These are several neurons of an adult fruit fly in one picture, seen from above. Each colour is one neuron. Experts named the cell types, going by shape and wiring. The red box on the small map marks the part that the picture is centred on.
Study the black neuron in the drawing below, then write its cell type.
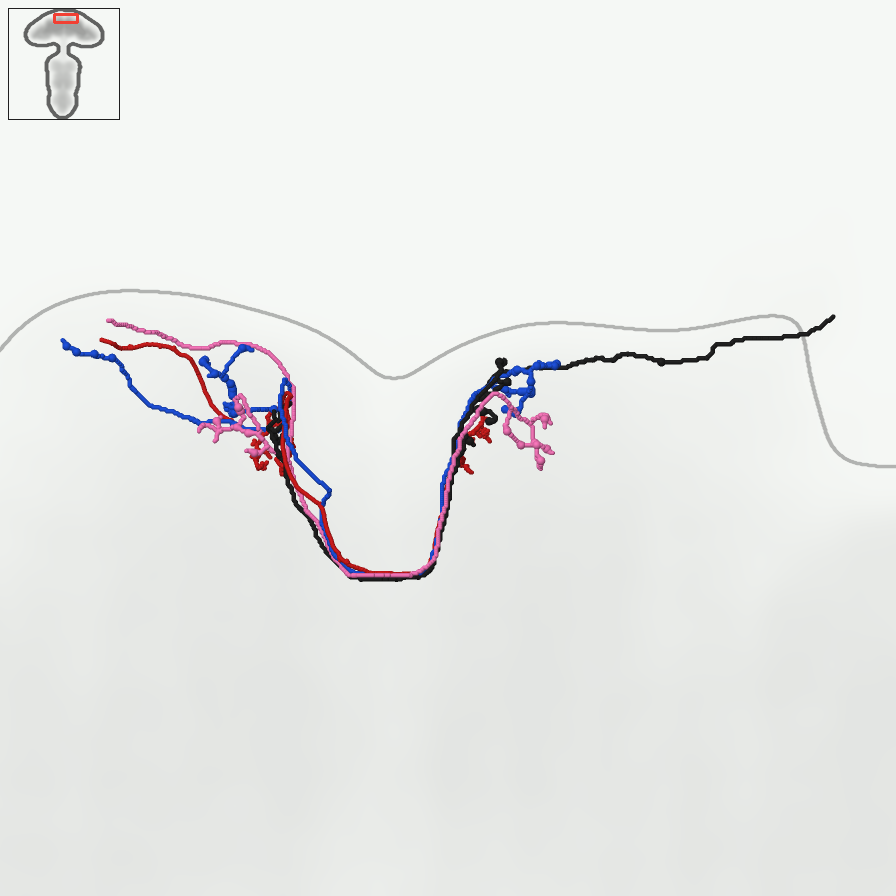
ORN_VM2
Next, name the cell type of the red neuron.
ORN_VM3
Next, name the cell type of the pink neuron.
ORN_VC4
